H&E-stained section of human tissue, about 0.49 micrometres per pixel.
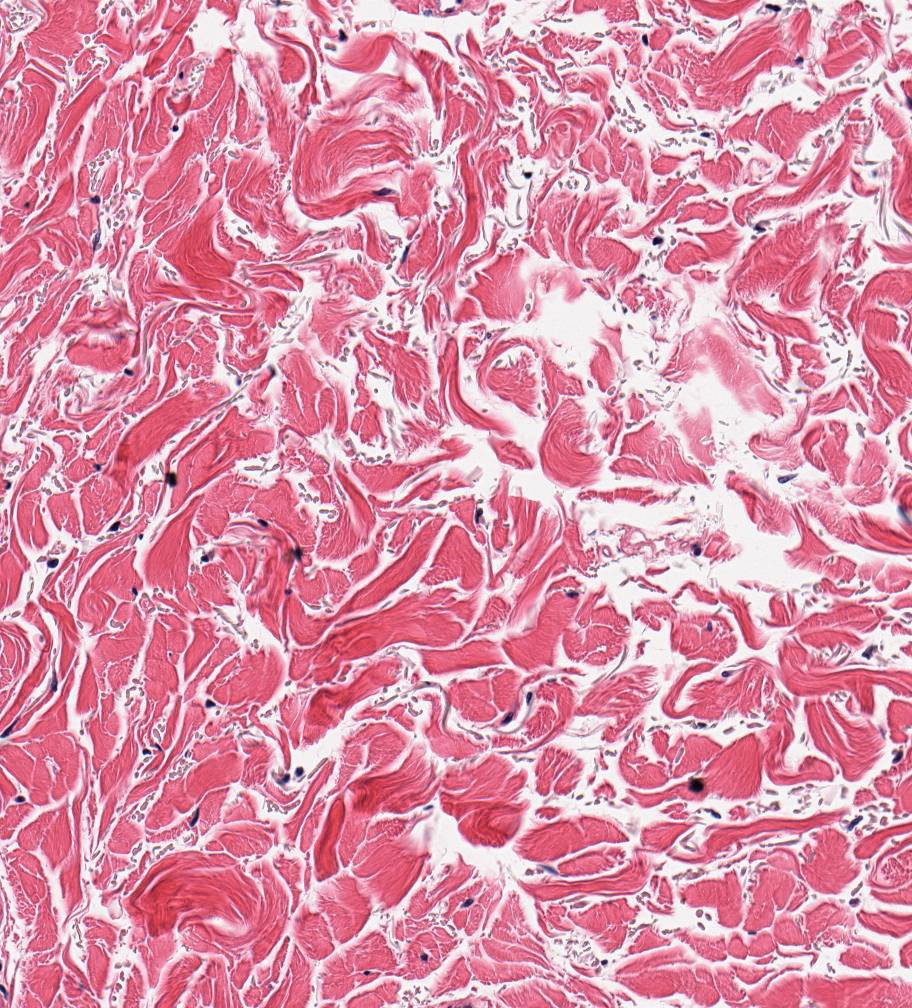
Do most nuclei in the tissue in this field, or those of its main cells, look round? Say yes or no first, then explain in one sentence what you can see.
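No. The scattered nuclei are small, dark and mostly slender, as in fibroblasts.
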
